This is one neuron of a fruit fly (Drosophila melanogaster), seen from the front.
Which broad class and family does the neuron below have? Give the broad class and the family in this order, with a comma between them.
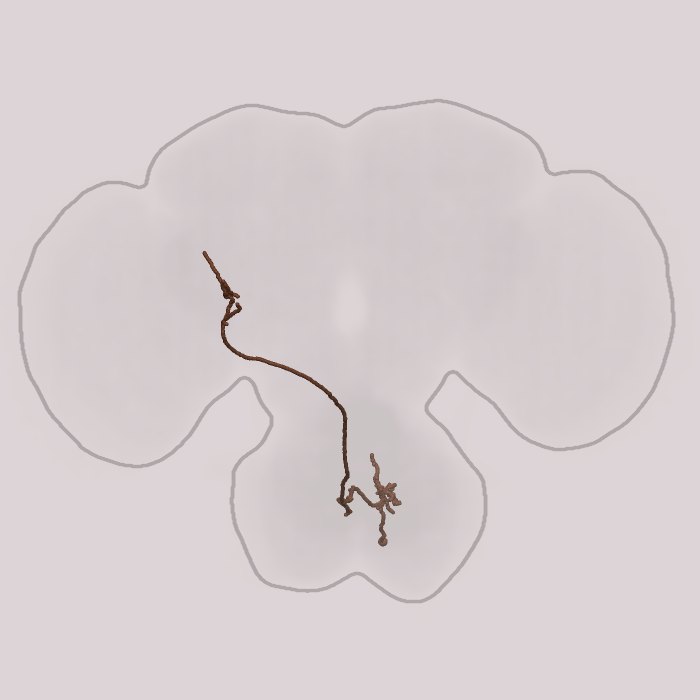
ascending neuron, hemilineage 10B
